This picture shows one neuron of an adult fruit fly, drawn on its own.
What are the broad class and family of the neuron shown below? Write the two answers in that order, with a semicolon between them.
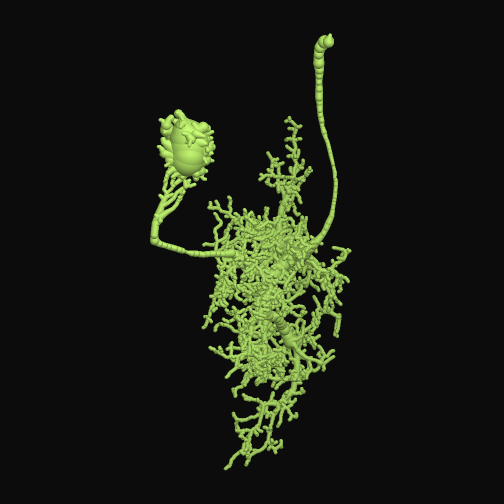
motor neuron of the nerve cord; hemilineage 16B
